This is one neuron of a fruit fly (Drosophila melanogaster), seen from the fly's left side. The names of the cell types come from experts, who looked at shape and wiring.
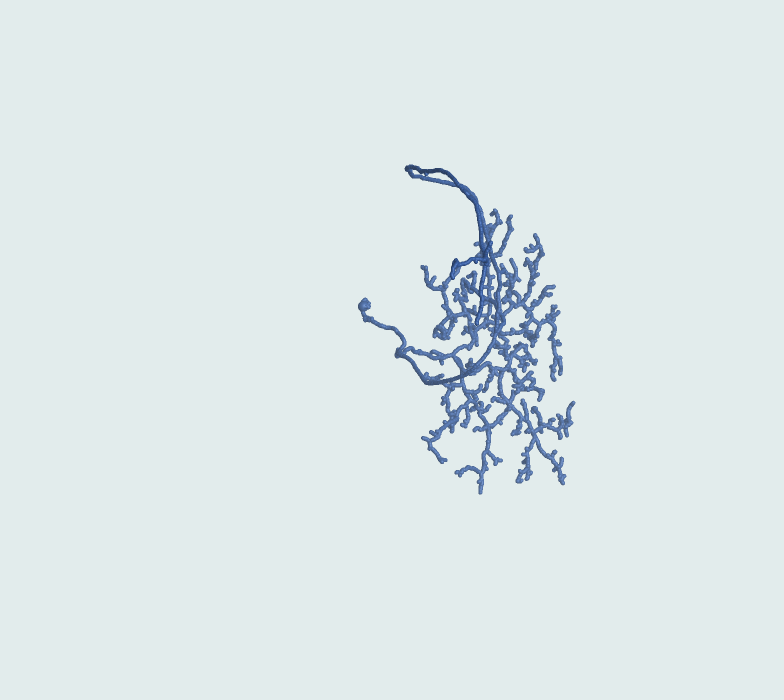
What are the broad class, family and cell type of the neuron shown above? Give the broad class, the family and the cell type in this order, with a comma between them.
visual projection neuron, MeVPLo, MeVPLo2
